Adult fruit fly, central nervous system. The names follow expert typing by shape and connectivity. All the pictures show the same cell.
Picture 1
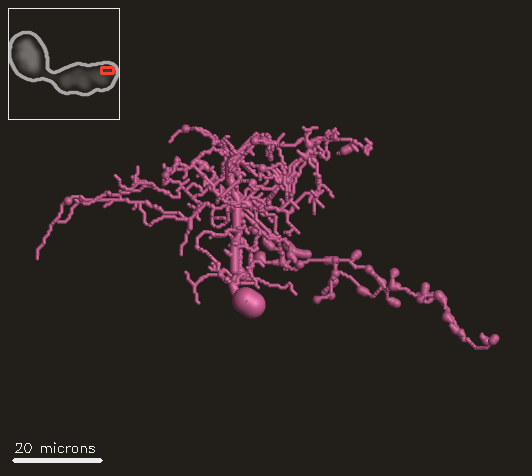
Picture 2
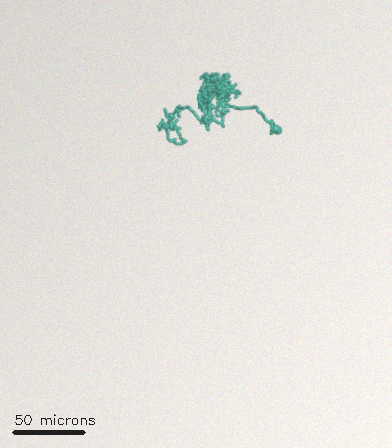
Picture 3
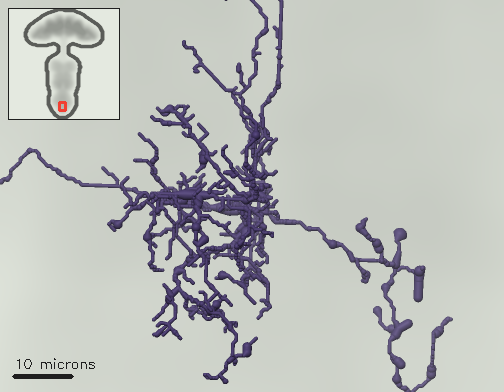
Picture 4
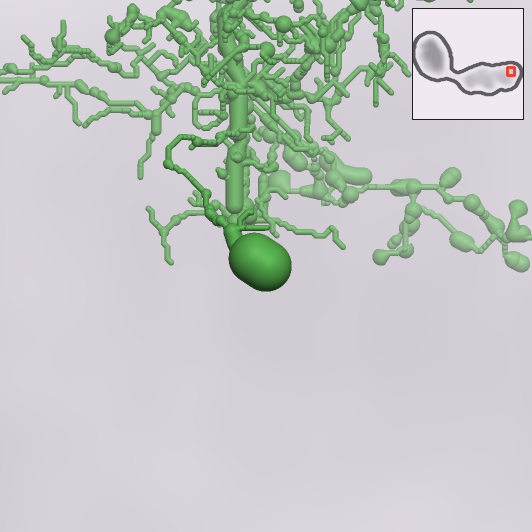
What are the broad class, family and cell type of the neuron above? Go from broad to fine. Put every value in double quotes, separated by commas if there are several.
"nerve-cord intrinsic neuron", "hemilineage 06B", "IN06B073"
